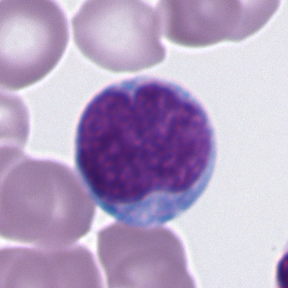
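Myeloblast, its round nucleus showing a small notch at the top and no nucleolus standing out. The cytoplasm makes a wider crescent at the bottom but only a thin rim elsewhere, and you won't spot any vacuoles in it.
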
